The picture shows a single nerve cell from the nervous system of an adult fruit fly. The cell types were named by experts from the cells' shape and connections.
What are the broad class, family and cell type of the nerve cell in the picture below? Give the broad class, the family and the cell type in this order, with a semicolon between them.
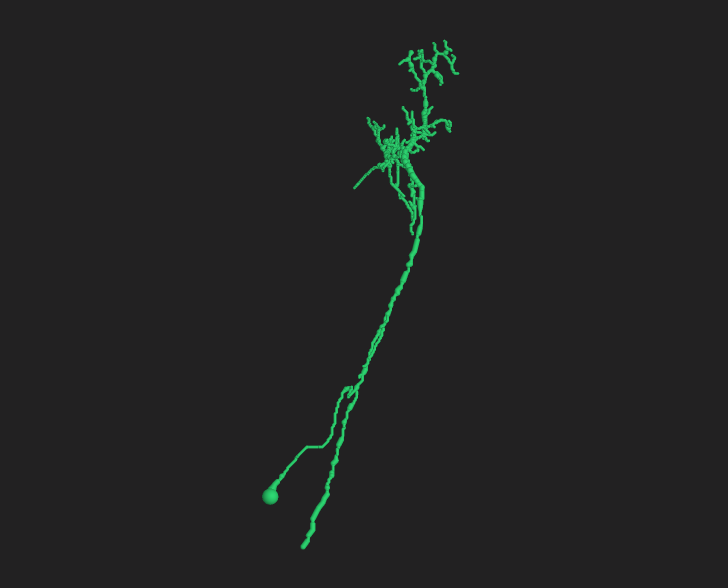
visual centrifugal neuron; OCC; OCC02a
